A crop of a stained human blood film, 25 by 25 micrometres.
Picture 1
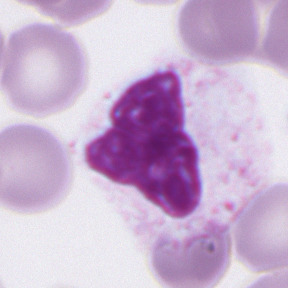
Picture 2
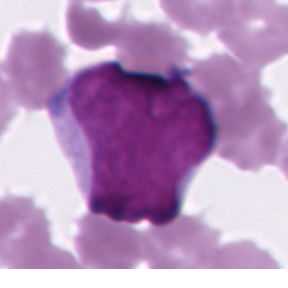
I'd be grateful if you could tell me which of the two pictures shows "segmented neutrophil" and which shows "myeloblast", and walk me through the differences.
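Segmented neutrophil in picture 1, myeloblast in picture 2. Picture 1 nucleus irregular, folded into several overlapping lobes, roughly triangular in outline; chromatin dense, dark purple-magenta; no nucleoli seen.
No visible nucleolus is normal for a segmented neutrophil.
Picture 1 cytoplasm abundant, very pale, nearly colourless, with fine scattered pink-red granules.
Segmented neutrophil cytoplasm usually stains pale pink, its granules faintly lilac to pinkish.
Picture 2 cytoplasm scant, a narrow pale blue-grey rim lying mostly on the left of the nucleus, no granules visible.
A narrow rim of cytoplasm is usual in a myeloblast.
Picture 1 outline roughly round, faintly marked; picture 2 touched by red cells along top and bottom edges.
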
